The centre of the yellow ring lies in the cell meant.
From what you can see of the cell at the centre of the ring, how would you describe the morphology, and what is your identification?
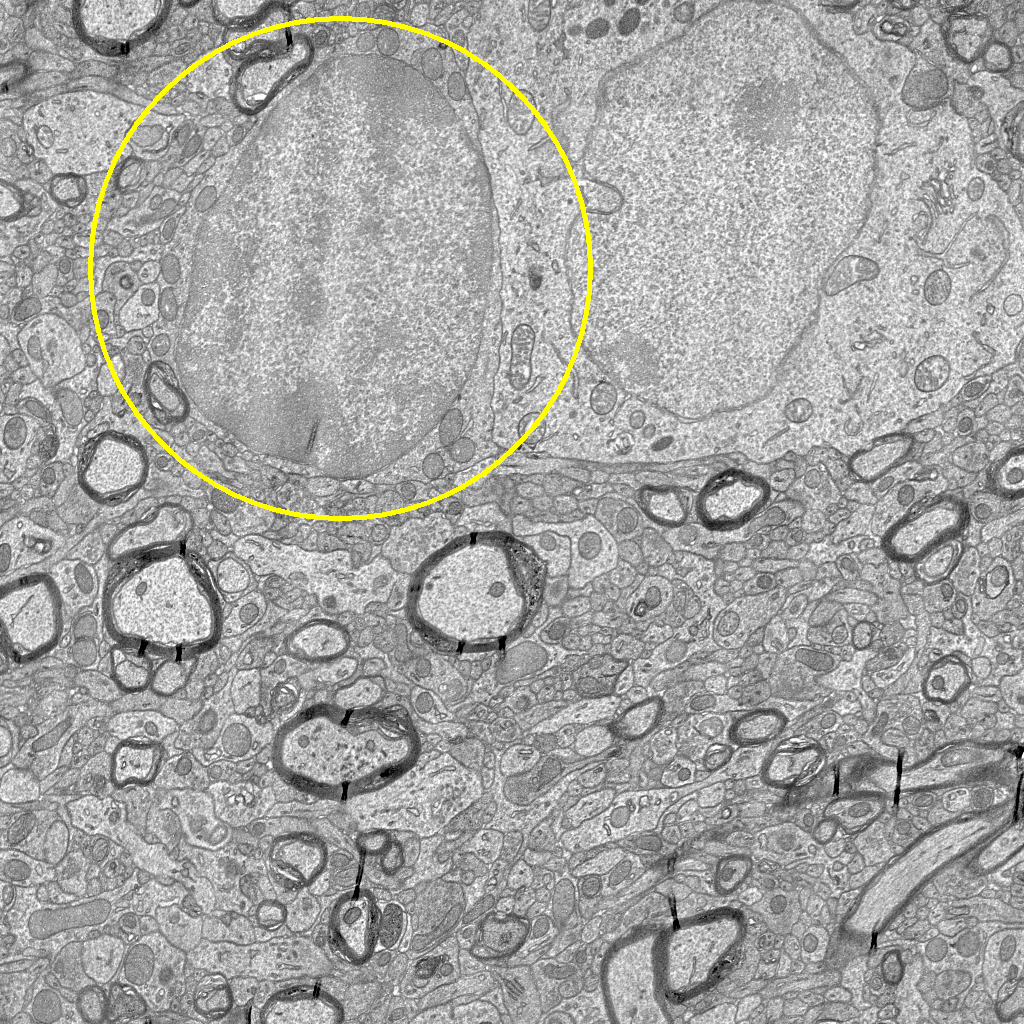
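In this cell, the nucleus is a large oval, taller than it is wide, and its whole outline lies within the ring. The nuclear envelope is smooth and lacks deep infoldings. No distinct nucleolus is visible. The cell is an oligodendrocyte.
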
